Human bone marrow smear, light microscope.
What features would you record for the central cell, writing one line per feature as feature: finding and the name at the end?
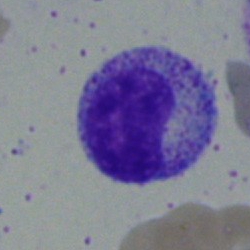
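Nucleus: indented on its right side
Chromatin: deep purple, with a mottled texture
Cytoplasm: bluish-lilac in tint
Indentation: a paler zone of cytoplasm lies within it
Identity: myelocyte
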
